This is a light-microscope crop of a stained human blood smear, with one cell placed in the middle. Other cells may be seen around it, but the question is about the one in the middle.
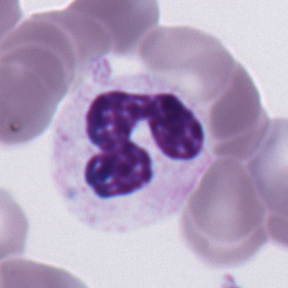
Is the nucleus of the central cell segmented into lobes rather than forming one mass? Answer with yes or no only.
Yes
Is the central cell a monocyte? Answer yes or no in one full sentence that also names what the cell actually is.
No, it is not a monocyte that sits at the centre but a segmented neutrophil.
